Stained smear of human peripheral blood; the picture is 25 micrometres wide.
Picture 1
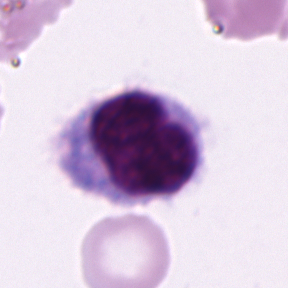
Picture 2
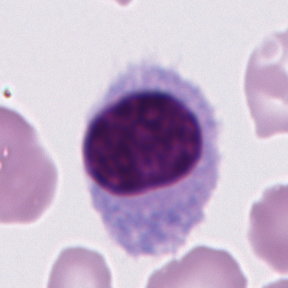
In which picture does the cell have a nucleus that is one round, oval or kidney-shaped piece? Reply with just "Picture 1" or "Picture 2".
Picture 2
